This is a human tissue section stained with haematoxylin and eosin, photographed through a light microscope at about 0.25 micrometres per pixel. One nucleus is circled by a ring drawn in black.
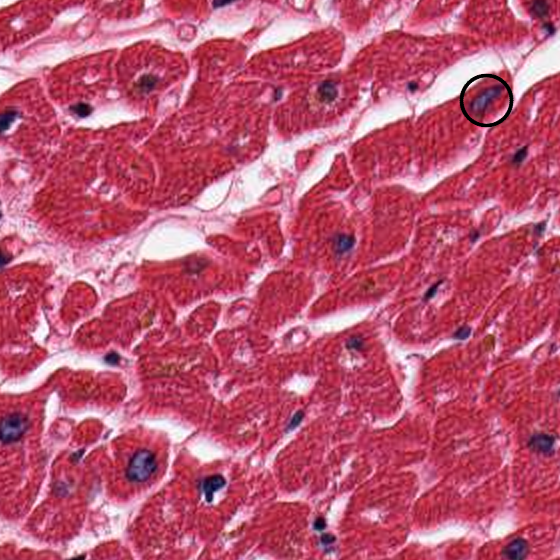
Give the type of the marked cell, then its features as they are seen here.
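Cardiomyocyte. The nucleus is elongated, with its long axis running along the length of the fibre. The nucleus stains unevenly: dark purple in parts, with paler bluish areas. The cytoplasm around the nucleus is deep red, with a fine streaky-granular texture. The cell runs obliquely within a band of fibres, and one long side borders a clear white space.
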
